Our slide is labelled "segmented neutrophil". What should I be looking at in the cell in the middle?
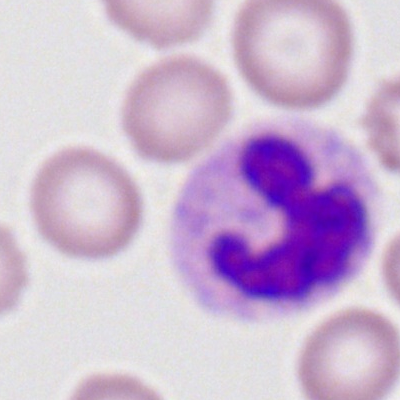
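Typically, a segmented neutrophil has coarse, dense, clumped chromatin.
Here the chromatin is dense and dark purple, which fits that.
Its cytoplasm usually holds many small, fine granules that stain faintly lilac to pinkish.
The fine, faint lilac granules in this cytoplasm agree with that as well. Beyond these checks, the nucleus is a thick, curved band pinched into lobes, lying mostly in the right half of the cell.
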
